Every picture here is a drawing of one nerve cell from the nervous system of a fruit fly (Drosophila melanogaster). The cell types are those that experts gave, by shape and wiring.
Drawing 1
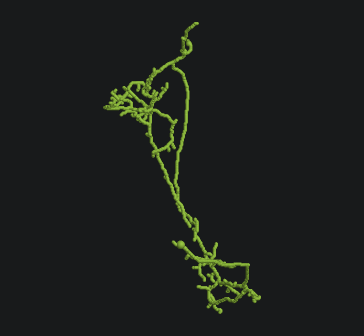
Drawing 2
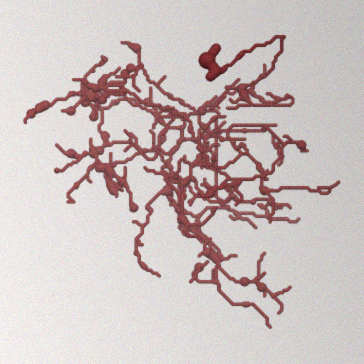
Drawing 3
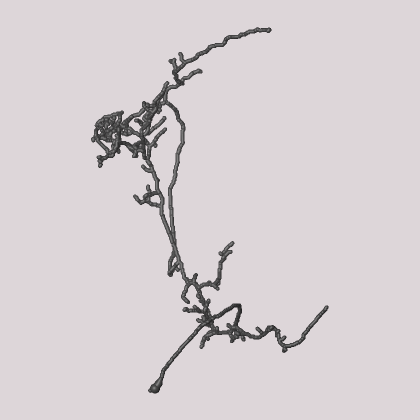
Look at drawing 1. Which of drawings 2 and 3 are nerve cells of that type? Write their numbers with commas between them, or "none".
3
